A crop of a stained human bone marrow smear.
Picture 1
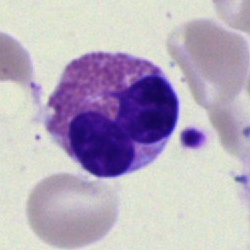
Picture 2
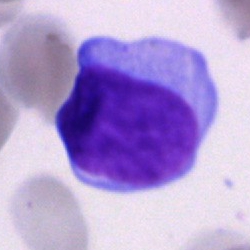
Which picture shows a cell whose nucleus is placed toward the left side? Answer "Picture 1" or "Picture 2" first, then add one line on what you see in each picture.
Picture 2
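What picture 1 shows: Most of the granular cytoplasm lies toward the upper left of the cell.
What picture 2 shows: The nucleus sits off-centre, toward the lower left of the cell.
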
